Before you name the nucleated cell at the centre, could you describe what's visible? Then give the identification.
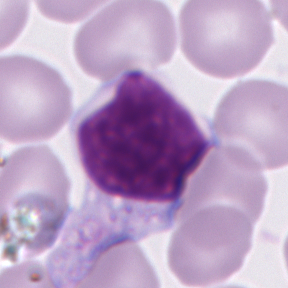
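Nuclear outline: angular, roughly polygonal. Chromatin: dark purple, mottled and clumped in texture. Cytoplasm: pale greyish-blue, with a lacy, finely vacuolated look. The cell is a large granular lymphocyte.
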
